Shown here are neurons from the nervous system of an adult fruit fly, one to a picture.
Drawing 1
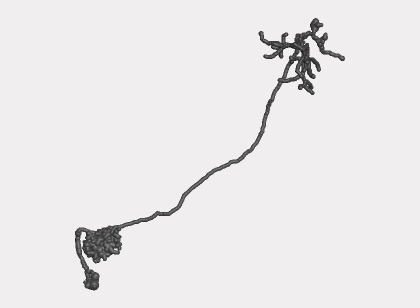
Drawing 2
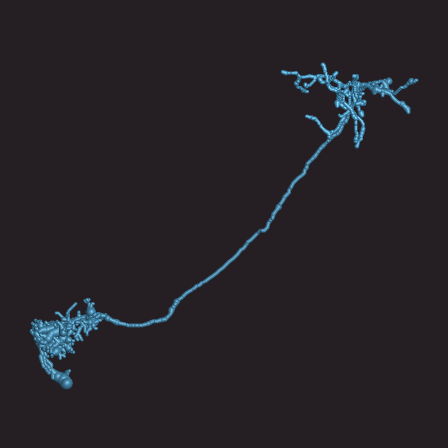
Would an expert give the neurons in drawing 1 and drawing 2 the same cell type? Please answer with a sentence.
They are of the same cell type.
